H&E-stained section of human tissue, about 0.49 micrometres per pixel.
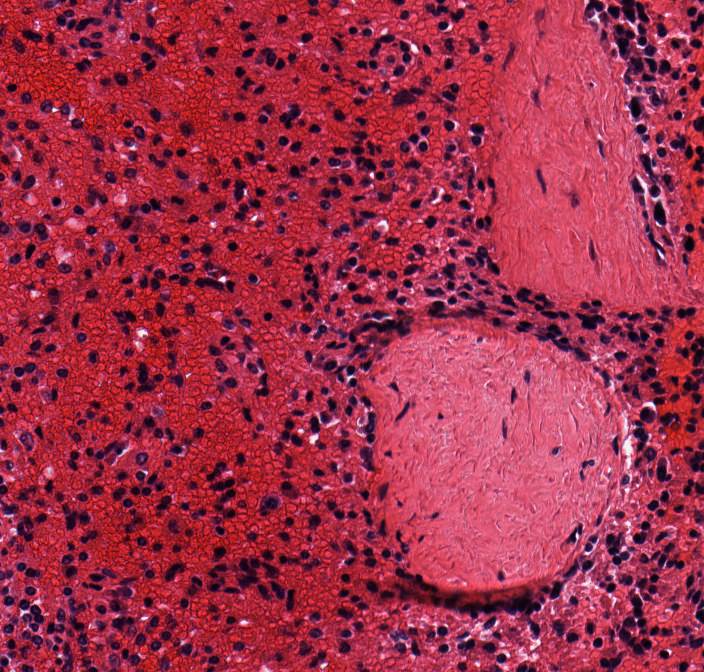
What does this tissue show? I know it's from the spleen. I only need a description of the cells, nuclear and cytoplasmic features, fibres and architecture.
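Intensely red, finely honeycombed material with scattered dark nuclei spreads as a sheet over most of the field, especially the left half. Two pale pink bundles of fibrous tissue lie in the right half; the lower one, at centre right, is nearly round. Their few nuclei are dark and slender.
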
